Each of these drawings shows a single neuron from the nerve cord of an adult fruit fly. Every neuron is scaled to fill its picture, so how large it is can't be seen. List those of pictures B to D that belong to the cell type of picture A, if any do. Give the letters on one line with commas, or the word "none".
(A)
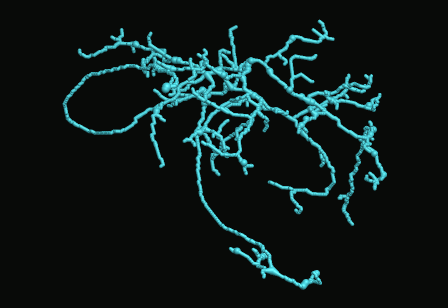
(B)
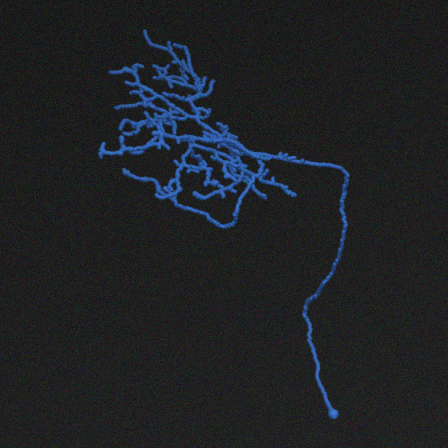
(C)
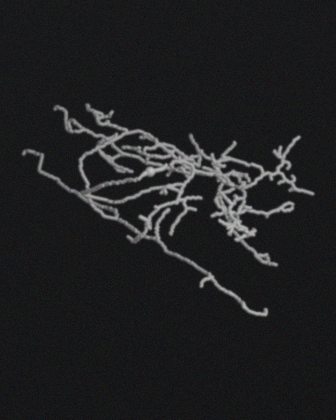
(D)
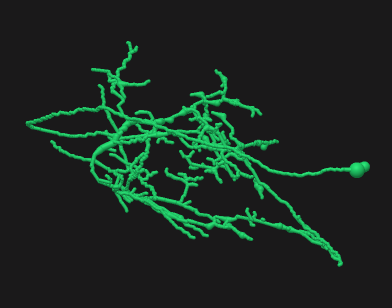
C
